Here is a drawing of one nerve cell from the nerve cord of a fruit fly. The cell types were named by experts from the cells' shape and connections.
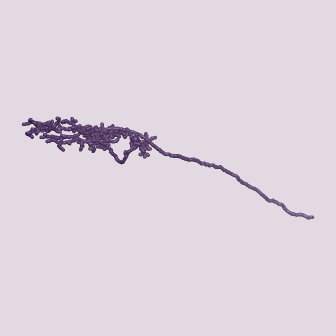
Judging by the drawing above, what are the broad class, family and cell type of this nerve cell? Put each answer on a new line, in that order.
motor neuron of the nerve cord
MNad
MNad01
